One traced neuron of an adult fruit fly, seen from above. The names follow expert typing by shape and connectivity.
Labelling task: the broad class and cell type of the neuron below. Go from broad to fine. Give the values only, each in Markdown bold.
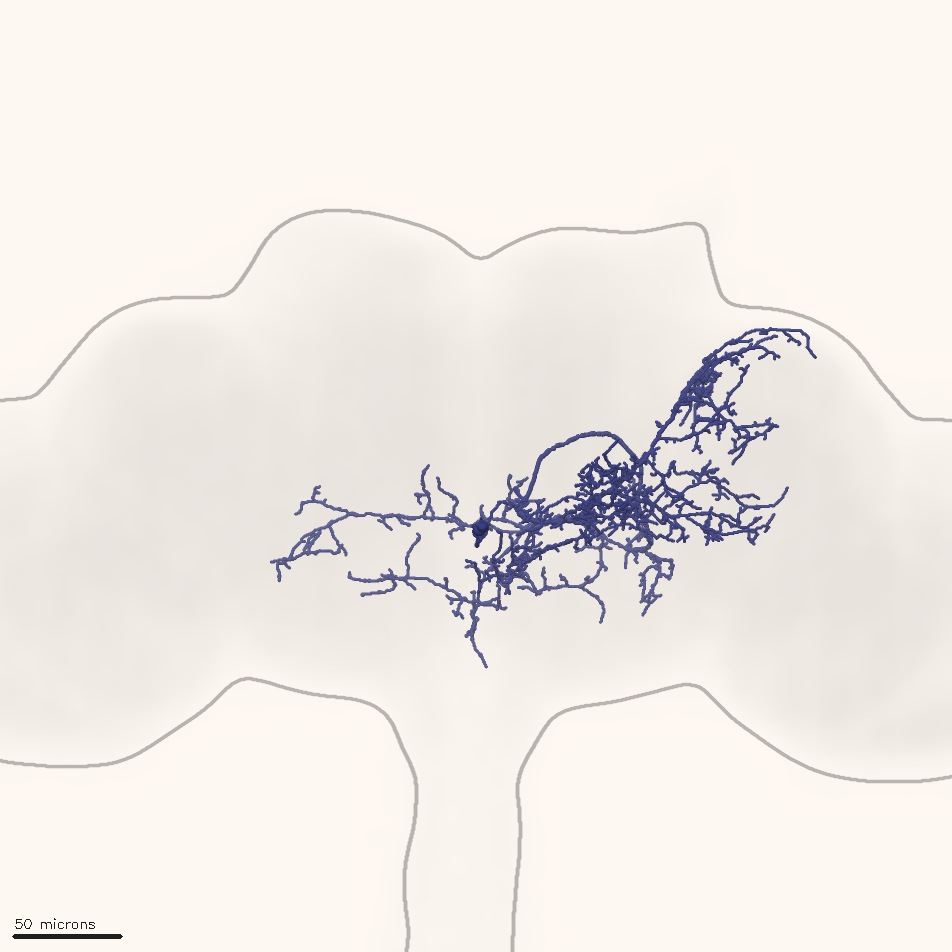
**central-brain intrinsic neuron**, **CL213**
